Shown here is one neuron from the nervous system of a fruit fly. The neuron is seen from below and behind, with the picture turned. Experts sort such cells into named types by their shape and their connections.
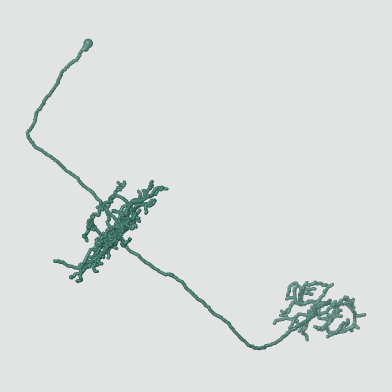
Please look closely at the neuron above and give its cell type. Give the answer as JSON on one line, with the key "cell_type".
{"cell_type": "Tm32"}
